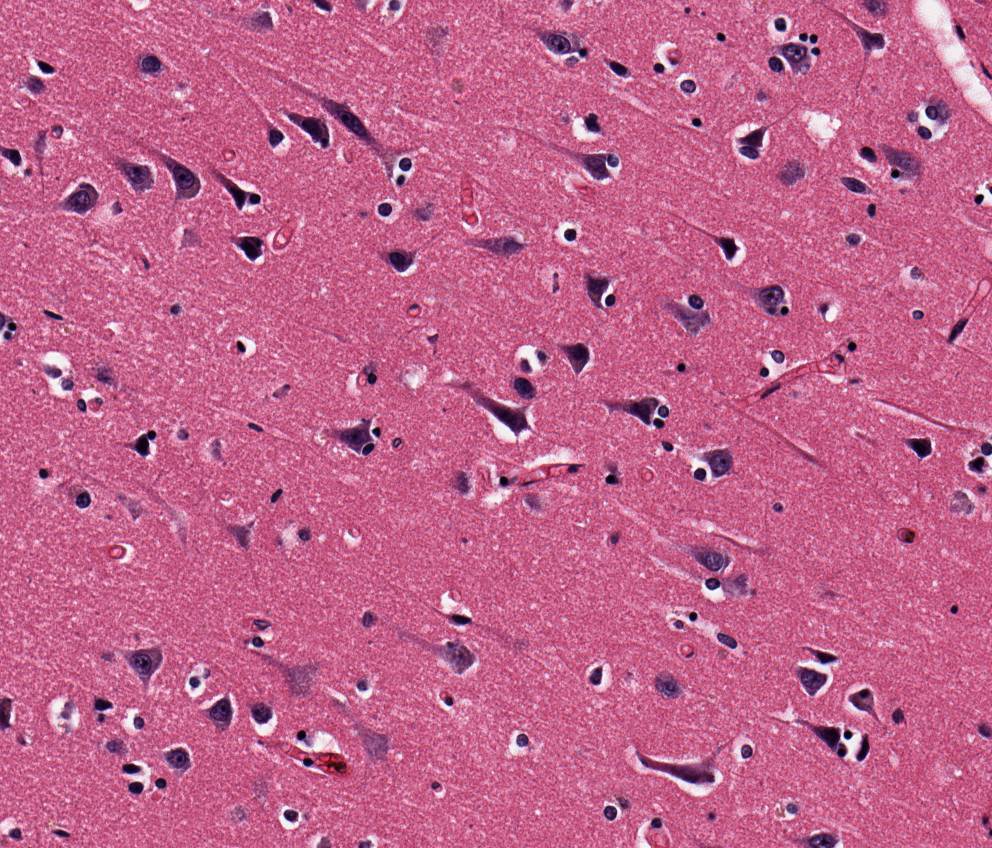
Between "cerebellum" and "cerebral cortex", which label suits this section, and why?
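Cerebral cortex, not cerebellum. Across a uniform, finely fibrillary pink background, cells lie scattered singly, with no epithelium, glands or other organised units. Many neurons with triangular cell bodies and a single tapering process span the whole field. Some have a round, pale nucleus holding a distinct dark nucleolus. Between the neurons sit numerous small, round, dark nuclei with scant visible cytoplasm, some pressed against neuron cell bodies.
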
